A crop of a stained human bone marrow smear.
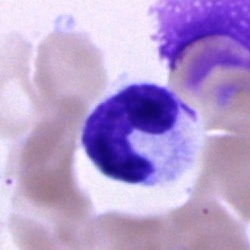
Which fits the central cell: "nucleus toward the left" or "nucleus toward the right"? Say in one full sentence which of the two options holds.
The nucleus is placed toward the left, whether upper, middle or lower.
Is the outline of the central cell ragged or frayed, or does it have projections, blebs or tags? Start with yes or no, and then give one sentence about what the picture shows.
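No. The cell outline is roughly round and smooth.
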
